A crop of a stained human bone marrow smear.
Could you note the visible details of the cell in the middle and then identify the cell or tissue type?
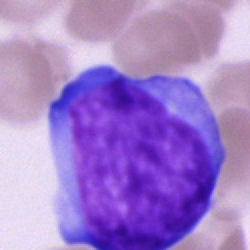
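The cell has an irregular, angular outline rather than a smoothly round one. Most of it is taken up by the nucleus, whose chromatin is coarse and clumped with paler patches between the clumps. No granules are seen in the cytoplasm. The cell is a blast.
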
